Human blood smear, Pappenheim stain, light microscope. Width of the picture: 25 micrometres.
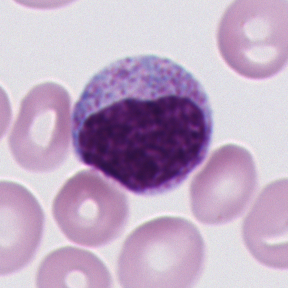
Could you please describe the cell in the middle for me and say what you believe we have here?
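A round, smooth outline bounds the cell. The nucleus fills its lower part, leaving most of the cytoplasm above; that cytoplasm is pale lilac-blue. Near the middle of the nucleus's upper border is a shallow notch. Answer: metamyelocyte.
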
